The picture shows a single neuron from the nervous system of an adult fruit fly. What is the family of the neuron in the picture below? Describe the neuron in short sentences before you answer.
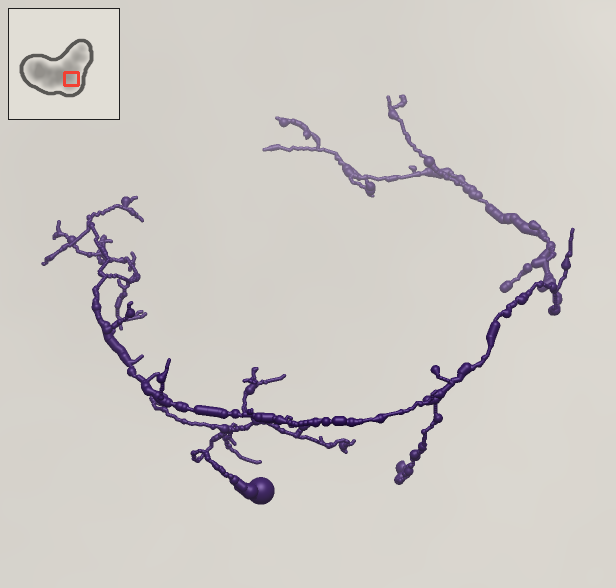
The cell body is at the bottom of the picture. The picture shows dozens of branch ends. This is a nerve-cord intrinsic neuron. The family is hemilineage 13A.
